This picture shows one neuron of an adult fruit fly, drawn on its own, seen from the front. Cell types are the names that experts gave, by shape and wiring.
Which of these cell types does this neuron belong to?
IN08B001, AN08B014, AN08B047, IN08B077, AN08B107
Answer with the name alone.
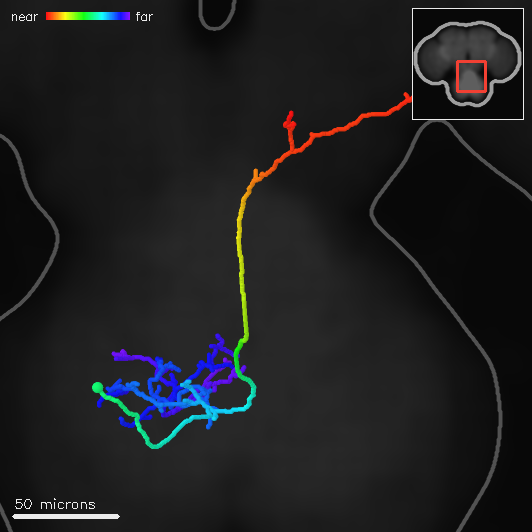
AN08B107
